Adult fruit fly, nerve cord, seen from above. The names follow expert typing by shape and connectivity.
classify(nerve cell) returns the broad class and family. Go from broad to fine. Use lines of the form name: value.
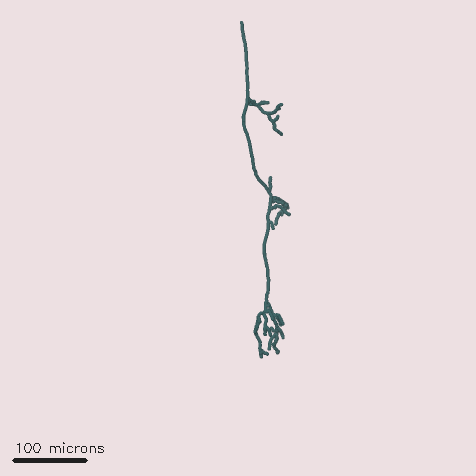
broad class: descending neuron
family: hemilineage WEDd1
